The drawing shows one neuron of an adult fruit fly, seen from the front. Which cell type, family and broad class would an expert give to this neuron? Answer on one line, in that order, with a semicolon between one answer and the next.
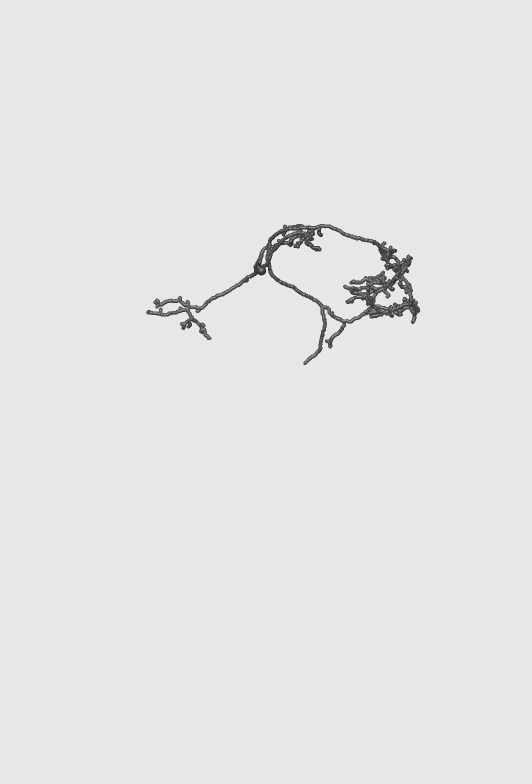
SMP723m; hemilineage SMPad1; central-brain intrinsic neuron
